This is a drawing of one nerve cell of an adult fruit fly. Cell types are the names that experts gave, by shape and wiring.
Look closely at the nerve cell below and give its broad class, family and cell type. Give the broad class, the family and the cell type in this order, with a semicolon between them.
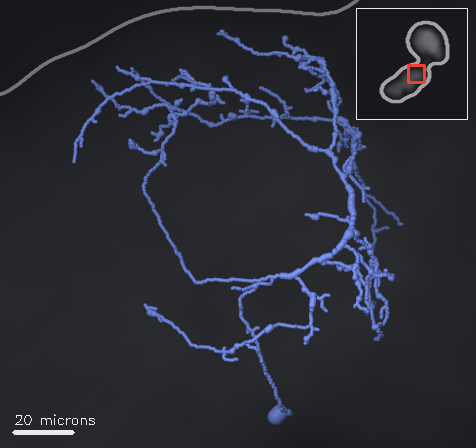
nerve-cord intrinsic neuron; hemilineage 04B; IN04B072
